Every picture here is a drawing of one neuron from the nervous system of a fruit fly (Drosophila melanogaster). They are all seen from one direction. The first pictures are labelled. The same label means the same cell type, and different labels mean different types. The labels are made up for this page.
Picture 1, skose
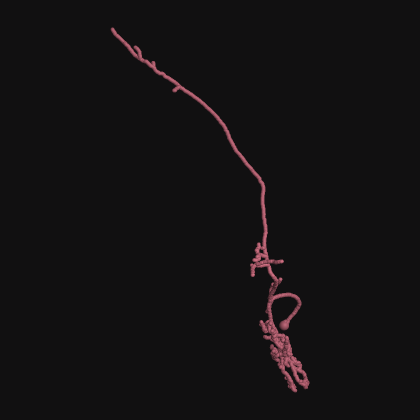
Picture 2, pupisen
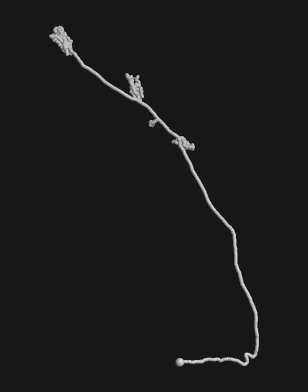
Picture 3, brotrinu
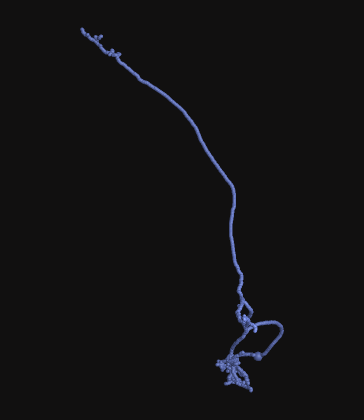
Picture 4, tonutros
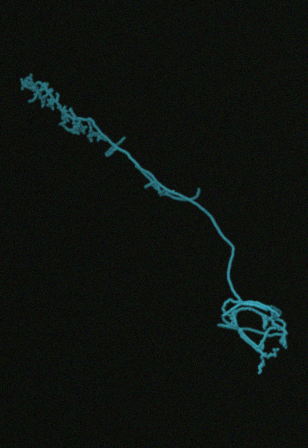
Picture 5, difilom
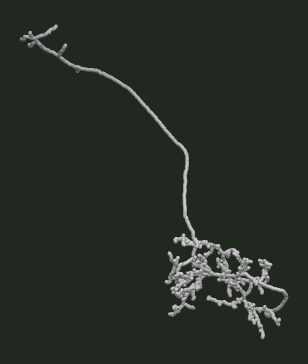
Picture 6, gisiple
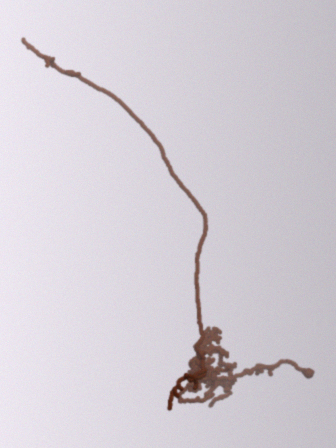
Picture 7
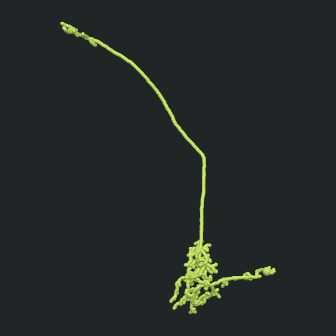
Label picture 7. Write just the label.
gisiple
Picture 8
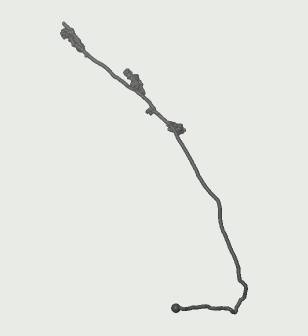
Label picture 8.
pupisen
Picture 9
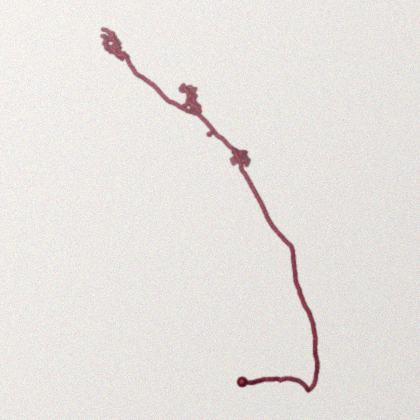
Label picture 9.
pupisen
